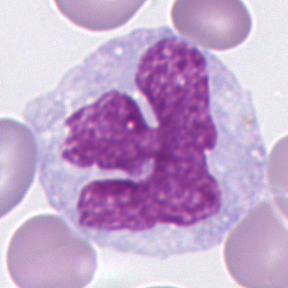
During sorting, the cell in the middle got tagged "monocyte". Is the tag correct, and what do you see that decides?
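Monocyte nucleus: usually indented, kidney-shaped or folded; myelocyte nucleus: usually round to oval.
Nucleus here: folded into broad lobes joined by wide bands, not thin threads. Goes with monocyte, not myelocyte.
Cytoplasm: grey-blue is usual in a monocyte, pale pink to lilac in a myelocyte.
Cytoplasm here: pale grey-blue. Goes with monocyte.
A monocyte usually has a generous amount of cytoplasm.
Cytoplasm forms a broad rim around the nucleus. Goes with monocyte.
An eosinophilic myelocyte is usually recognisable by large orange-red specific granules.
No coarse coloured granules seen. Against eosinophilic myelocyte. Also seen: outline roughly round, edge slightly uneven; no nucleolus clearly visible. Verdict: monocyte fits.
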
